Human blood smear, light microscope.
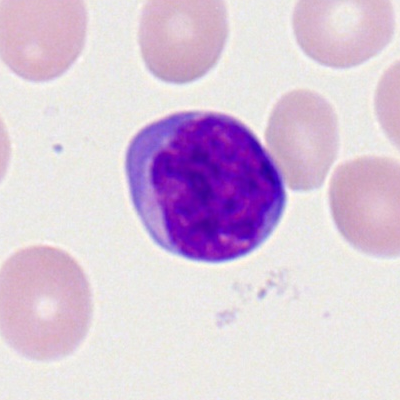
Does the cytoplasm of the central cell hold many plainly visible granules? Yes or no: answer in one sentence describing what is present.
No, this cell has a cytoplasm without visible granules.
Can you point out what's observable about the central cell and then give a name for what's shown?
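First I notice that the nucleus fills most of the cell and lies off-centre toward the right side. Looking closer, its chromatin is dark purple and coarsely clumped. Around it, the cytoplasm is pale blue. So it is a lymphocyte.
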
